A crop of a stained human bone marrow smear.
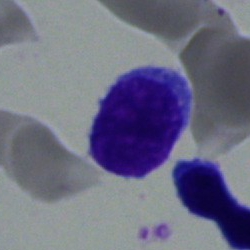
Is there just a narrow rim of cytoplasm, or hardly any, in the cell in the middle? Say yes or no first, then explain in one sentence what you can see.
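Yes. The nucleus fills almost the whole cell, leaving scant, barely visible cytoplasm.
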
